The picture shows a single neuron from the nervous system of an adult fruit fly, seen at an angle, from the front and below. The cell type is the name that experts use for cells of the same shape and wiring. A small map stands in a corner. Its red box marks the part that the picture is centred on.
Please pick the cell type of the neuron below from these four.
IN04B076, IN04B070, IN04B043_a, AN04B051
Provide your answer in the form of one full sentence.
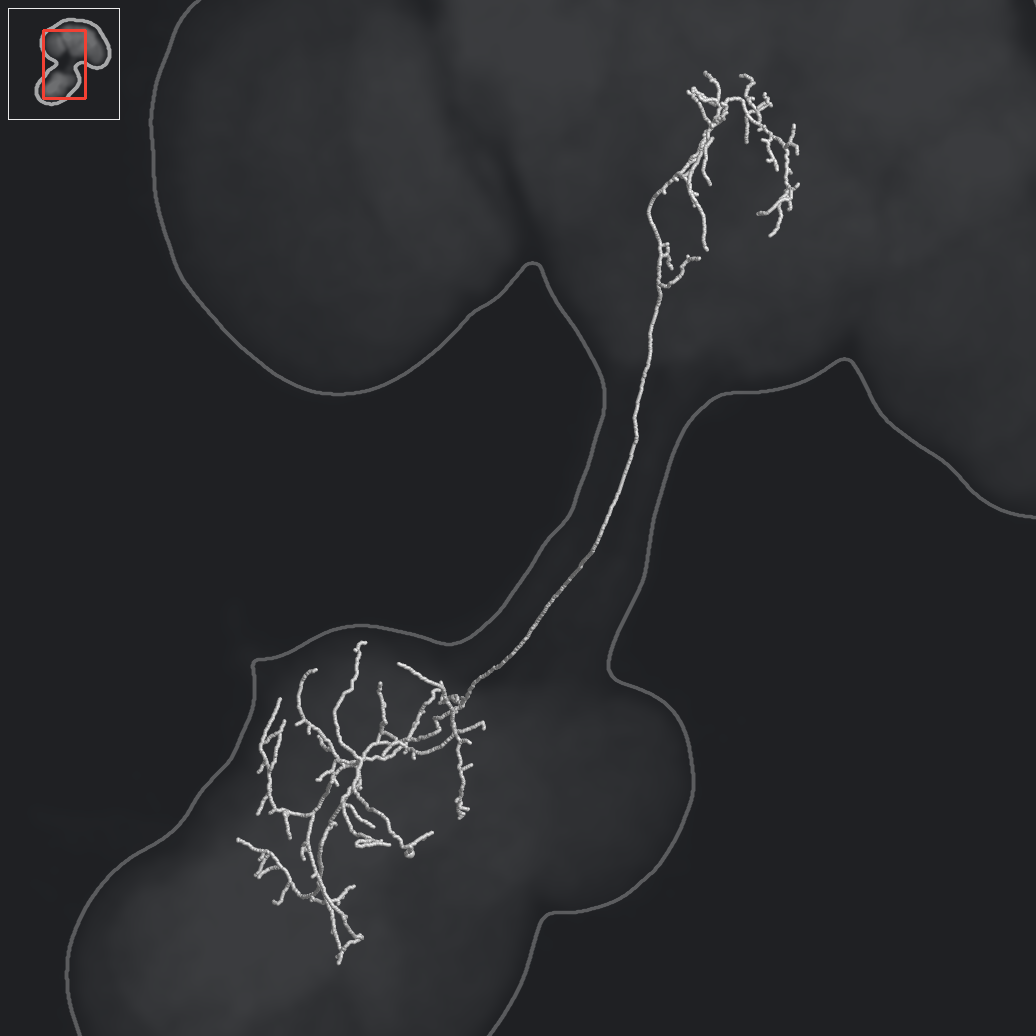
The cell type this neuron represents is AN04B051.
